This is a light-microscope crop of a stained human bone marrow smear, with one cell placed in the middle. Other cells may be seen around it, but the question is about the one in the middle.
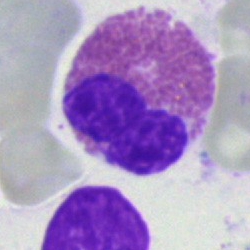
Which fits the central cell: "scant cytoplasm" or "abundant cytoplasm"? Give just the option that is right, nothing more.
Abundant cytoplasm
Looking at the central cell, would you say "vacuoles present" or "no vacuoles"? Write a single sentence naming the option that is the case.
The cytoplasm of this cell holds no vacuoles.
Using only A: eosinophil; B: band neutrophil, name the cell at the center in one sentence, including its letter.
The cell in the centre of the crop is an eosinophil, so option A is the correct one.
